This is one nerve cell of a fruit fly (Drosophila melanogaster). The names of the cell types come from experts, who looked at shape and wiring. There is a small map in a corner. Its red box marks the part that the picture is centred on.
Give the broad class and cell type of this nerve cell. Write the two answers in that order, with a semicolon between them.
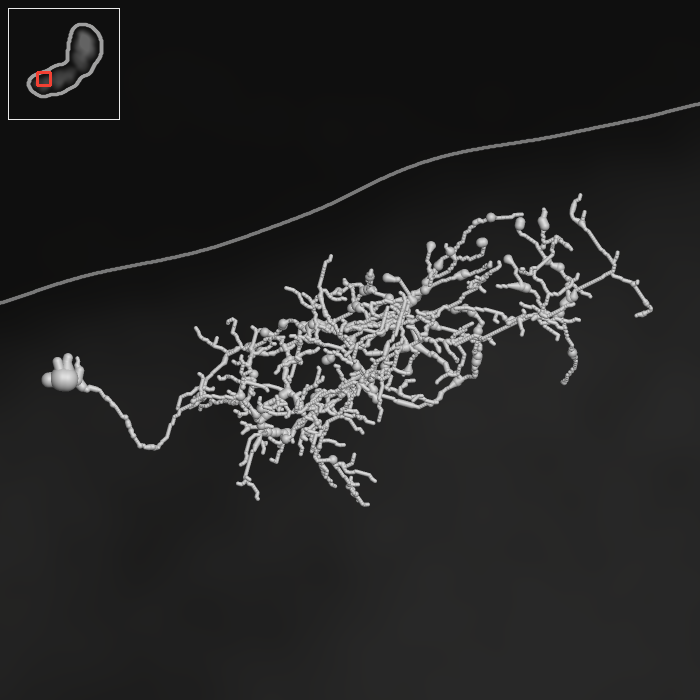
nerve-cord intrinsic neuron; INXXX415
